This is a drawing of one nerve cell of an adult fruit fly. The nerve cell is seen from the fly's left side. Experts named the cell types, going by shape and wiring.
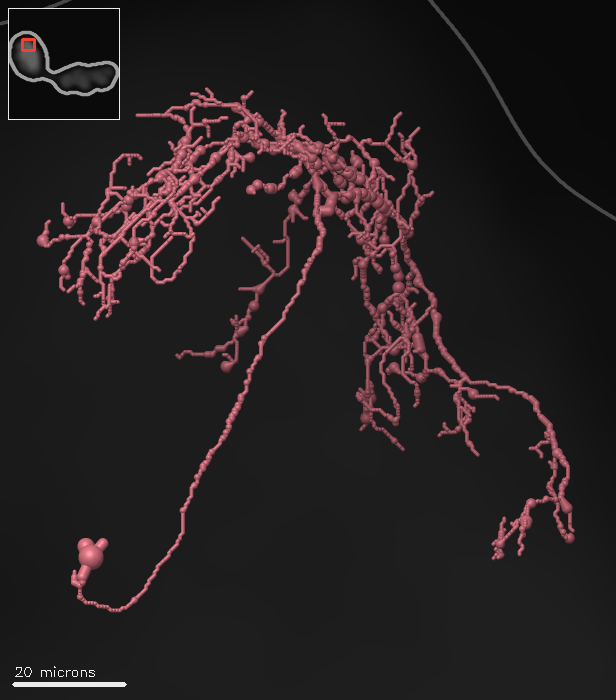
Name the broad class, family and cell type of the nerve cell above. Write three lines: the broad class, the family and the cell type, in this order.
central-brain intrinsic neuron
hemilineage SIPa1_ventral
SLP134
